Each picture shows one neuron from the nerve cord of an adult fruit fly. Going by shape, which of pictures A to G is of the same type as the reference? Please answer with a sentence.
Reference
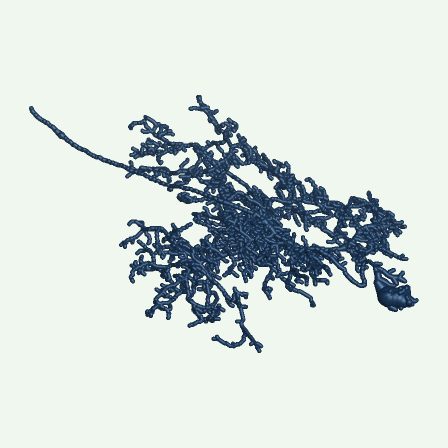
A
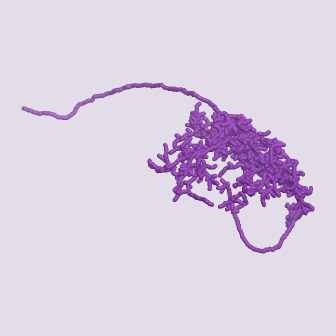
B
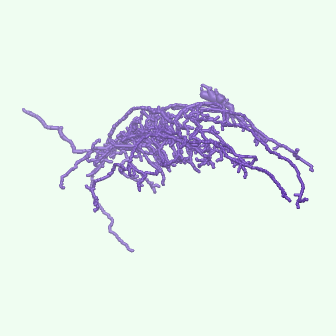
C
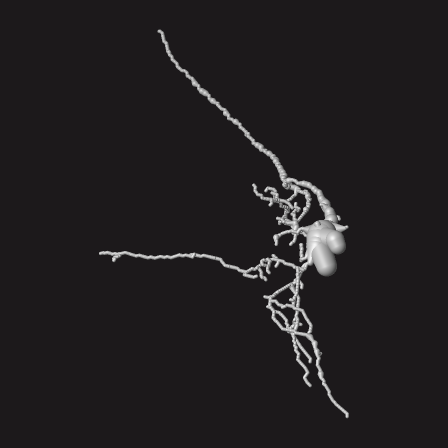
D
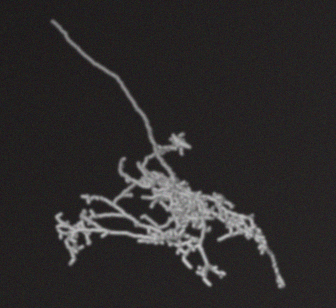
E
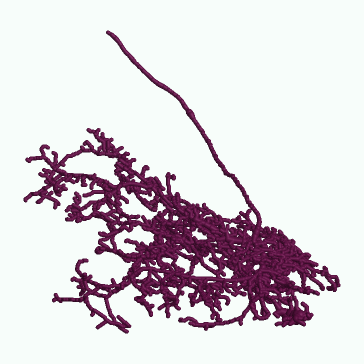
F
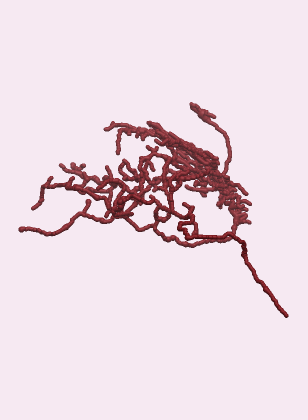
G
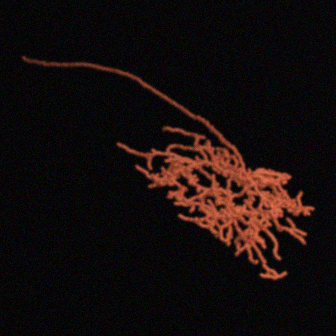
Picture E shows a neuron of the same cell type.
